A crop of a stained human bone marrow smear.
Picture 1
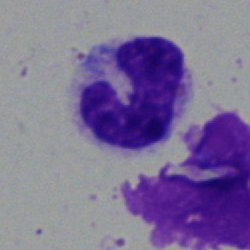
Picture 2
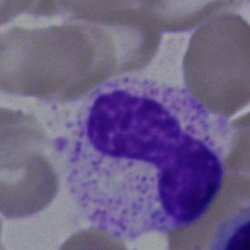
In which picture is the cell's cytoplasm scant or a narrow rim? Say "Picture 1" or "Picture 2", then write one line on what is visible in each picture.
Picture 1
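What picture 1 shows: A narrow rim of pale lilac cytoplasm surrounds the nucleus.
What picture 2 shows: The cytoplasm is plentiful and pale, almost colourless.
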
